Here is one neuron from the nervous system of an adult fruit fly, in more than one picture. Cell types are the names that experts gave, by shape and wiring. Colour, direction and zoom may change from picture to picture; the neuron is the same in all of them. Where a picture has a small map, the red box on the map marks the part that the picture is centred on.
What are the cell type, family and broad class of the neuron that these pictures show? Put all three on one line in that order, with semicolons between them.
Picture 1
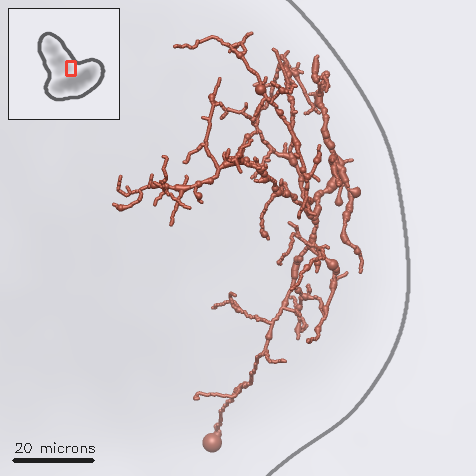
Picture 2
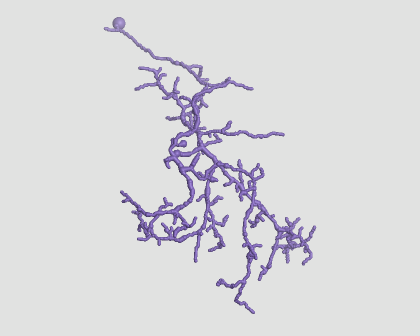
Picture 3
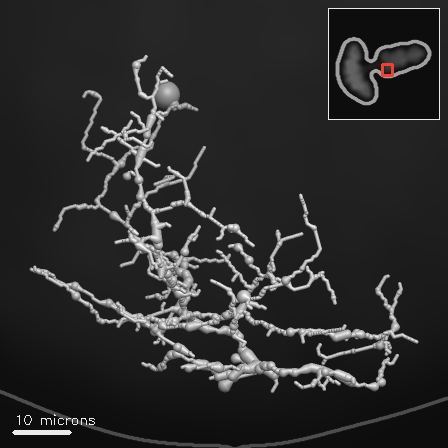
IN13A050; hemilineage 13A; nerve-cord intrinsic neuron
